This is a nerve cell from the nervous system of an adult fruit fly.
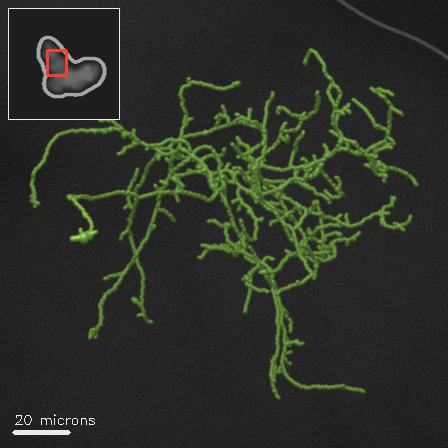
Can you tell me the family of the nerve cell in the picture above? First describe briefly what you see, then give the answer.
Its cell body lies on the left of the picture. By the scale bar it is about 140 microns wide in this view. The picture shows dozens of branch ends. Its broad class is nerve-cord intrinsic neuron. The family is hemilineage 12A.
